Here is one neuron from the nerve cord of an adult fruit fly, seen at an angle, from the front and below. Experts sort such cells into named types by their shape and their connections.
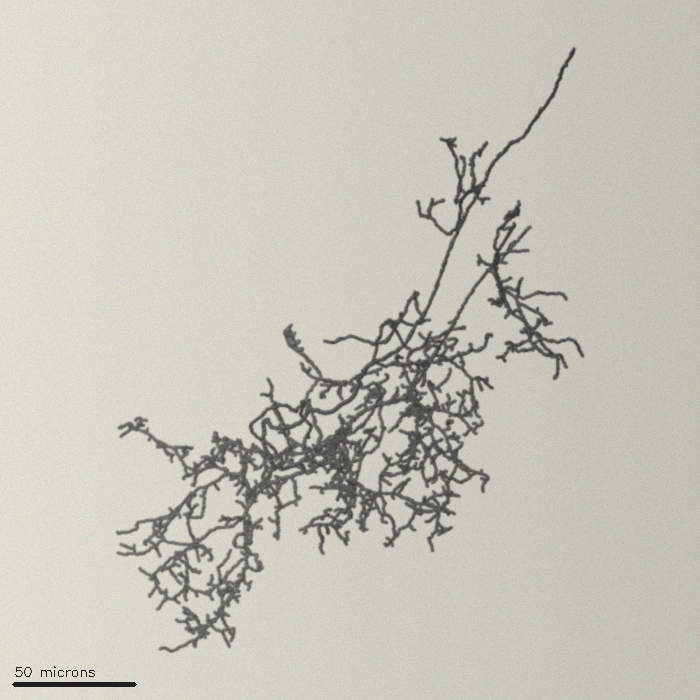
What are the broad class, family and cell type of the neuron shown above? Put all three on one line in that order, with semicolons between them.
ascending neuron; hemilineage 17A; AN17A012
